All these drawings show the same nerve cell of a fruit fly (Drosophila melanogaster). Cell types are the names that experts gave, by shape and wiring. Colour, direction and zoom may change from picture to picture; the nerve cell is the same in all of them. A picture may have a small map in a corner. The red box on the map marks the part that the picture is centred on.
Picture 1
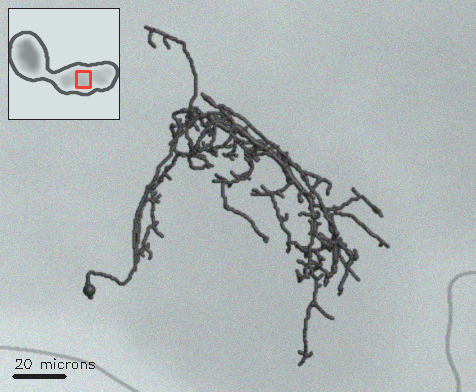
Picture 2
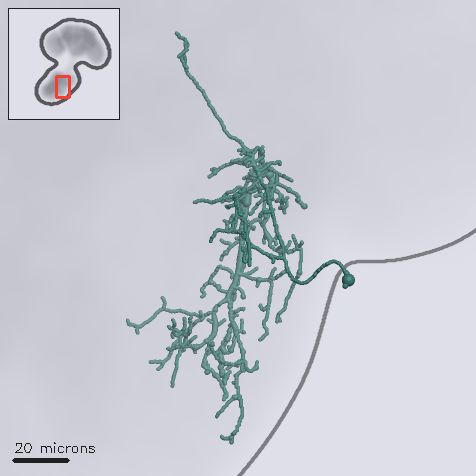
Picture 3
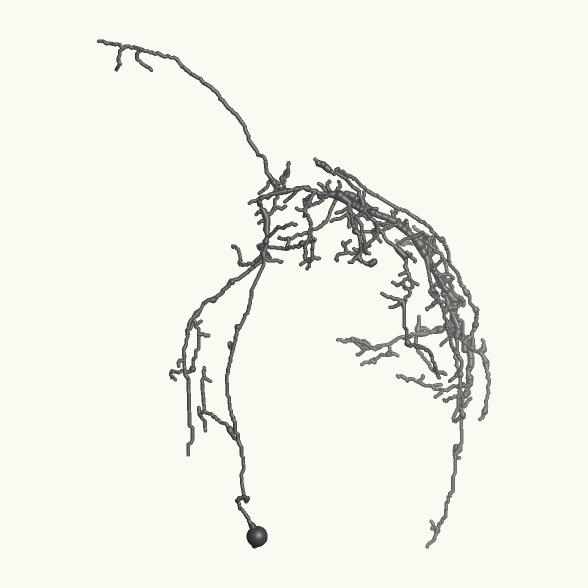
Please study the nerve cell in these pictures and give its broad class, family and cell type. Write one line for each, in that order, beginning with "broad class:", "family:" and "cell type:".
broad class: nerve-cord intrinsic neuron
family: hemilineage 08A
cell type: IN08A031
